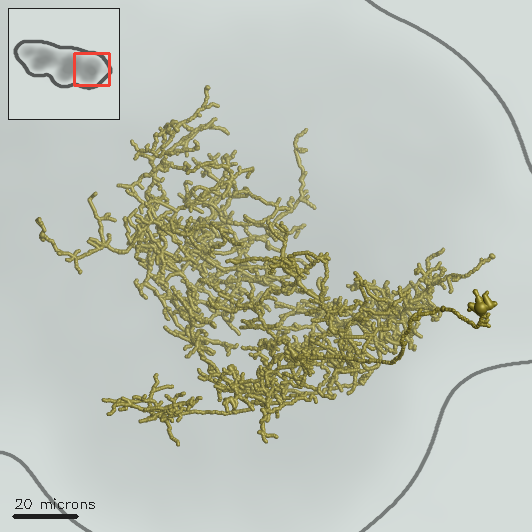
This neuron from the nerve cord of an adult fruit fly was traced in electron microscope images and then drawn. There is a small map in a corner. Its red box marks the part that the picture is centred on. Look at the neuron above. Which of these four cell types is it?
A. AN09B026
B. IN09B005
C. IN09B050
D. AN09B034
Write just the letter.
B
